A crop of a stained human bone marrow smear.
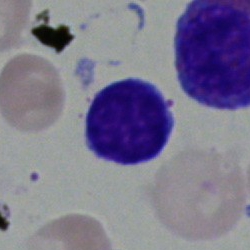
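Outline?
Round, smooth-edged.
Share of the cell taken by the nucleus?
Nearly all; very little cytoplasm visible.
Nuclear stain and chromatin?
Deep blue-purple; chromatin dense, with faint lighter patches giving a mottled look.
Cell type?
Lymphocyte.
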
